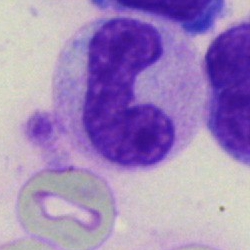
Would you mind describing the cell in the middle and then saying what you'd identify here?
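First, the nucleus: curved like a kidney, its deep notch opening to the right. Second, the cytoplasm: pale lilac-grey and widest on the right side of the cell. Third, the granules: only fine, faint ones. Name: band neutrophil.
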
